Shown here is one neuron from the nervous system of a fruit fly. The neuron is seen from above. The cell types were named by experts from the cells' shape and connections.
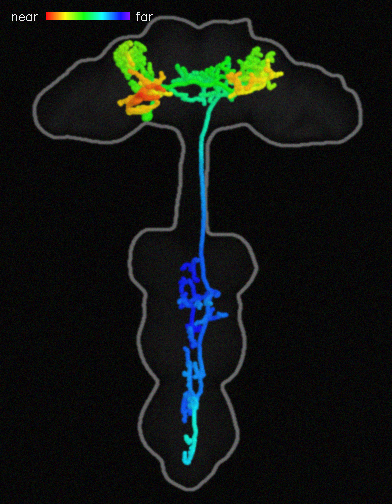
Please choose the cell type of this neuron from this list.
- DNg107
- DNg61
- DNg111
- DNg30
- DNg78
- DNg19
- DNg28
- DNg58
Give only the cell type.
DNg30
